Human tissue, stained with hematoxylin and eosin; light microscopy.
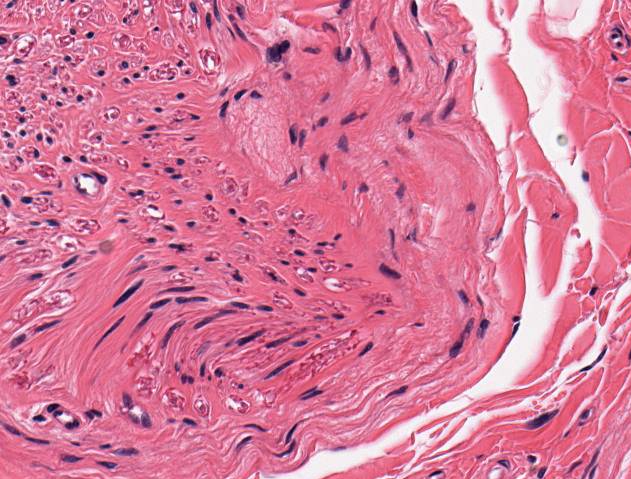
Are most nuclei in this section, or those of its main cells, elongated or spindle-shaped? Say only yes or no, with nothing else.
Yes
